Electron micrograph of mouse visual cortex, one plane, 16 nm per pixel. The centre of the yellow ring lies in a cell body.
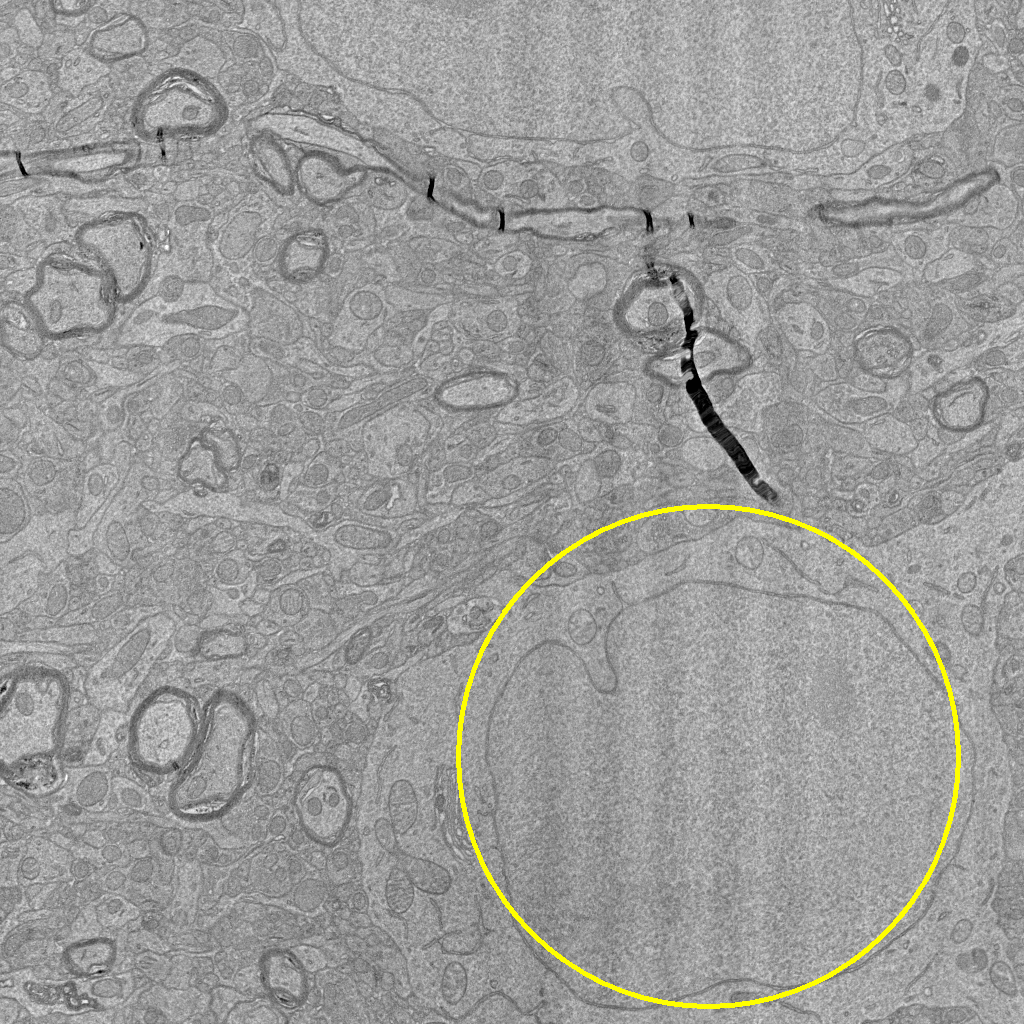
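Excitatory neuron, the marked cell. A large, roughly round nucleus fills most of the ring, and its envelope has a single deep, narrow infolding at the upper left. The cytoplasm is pale, with no stacked rough endoplasmic reticulum and no dark dense bodies.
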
